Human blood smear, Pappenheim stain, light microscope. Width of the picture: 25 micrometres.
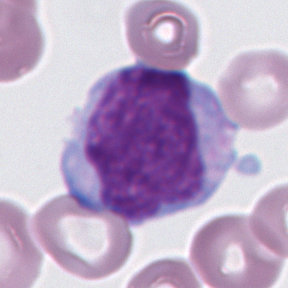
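Atypical promyelocyte, peripheral blood smear. Nucleus a single rounded-oval mass without lobes, about 14 by 11 micrometres, filling about 60% of the cell's area. Cell about 16 by 14 micrometres; outline uneven, with small bumps along the left edge. Cytoplasm pale greyish-blue, its band widest on the right side.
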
